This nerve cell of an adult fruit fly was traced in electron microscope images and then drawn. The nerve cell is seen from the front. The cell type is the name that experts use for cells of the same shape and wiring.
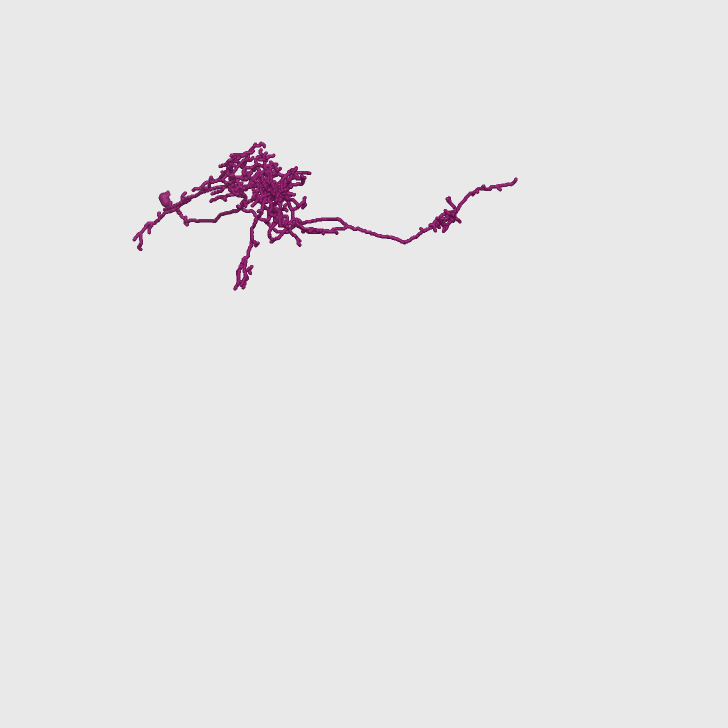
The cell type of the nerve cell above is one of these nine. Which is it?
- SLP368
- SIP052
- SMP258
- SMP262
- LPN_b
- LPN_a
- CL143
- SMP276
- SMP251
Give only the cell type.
SIP052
